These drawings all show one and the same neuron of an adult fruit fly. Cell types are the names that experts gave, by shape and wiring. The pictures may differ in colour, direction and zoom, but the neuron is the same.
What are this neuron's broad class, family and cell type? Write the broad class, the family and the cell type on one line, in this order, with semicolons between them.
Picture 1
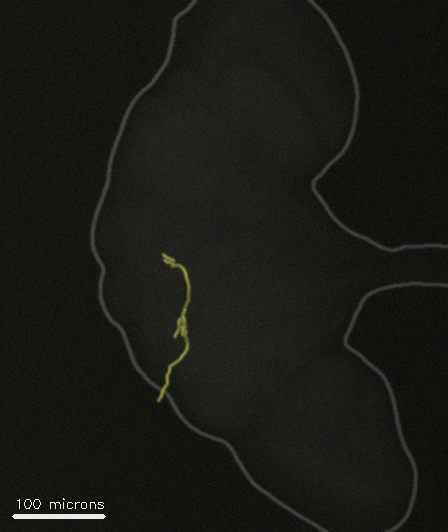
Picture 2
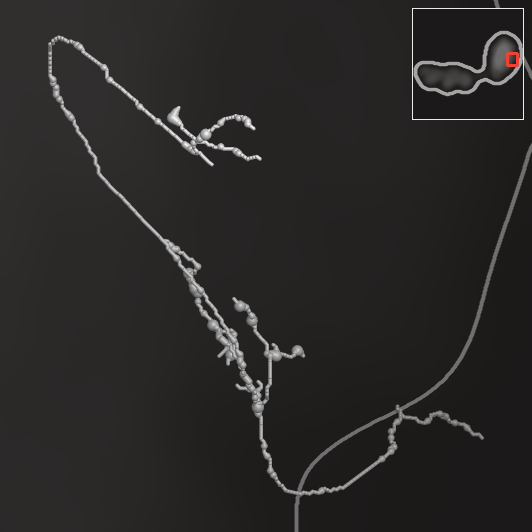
sensory neuron entering the brain; class olfactory; ORN_VC3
